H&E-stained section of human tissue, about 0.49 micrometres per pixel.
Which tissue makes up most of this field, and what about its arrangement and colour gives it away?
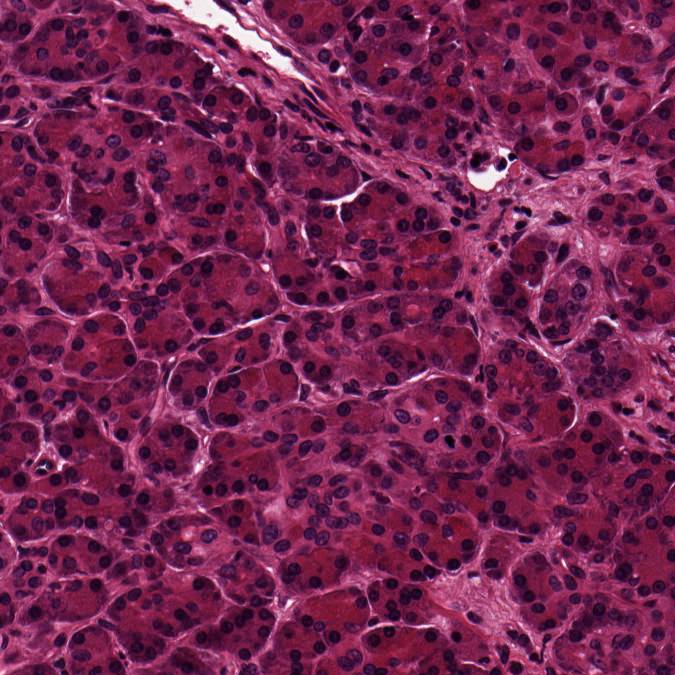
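You're looking at exocrine pancreas, with the cells gathered into rounded nests between thin fibrous septa. Their cytoplasm is abundant, granular and deeply eosinophilic, and the nuclei are round, dark and fairly even in size.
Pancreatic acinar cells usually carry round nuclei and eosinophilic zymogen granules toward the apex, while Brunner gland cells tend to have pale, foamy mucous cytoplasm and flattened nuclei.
The nests are solid, with no central lumens.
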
